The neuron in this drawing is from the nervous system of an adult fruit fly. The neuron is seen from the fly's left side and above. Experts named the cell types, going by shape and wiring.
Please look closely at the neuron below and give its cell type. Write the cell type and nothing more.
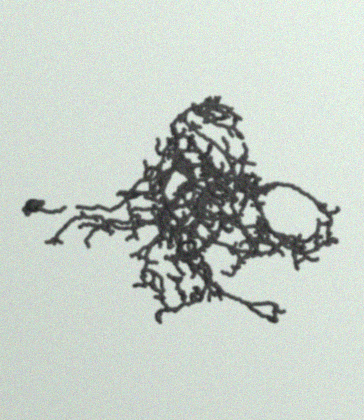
SMP085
